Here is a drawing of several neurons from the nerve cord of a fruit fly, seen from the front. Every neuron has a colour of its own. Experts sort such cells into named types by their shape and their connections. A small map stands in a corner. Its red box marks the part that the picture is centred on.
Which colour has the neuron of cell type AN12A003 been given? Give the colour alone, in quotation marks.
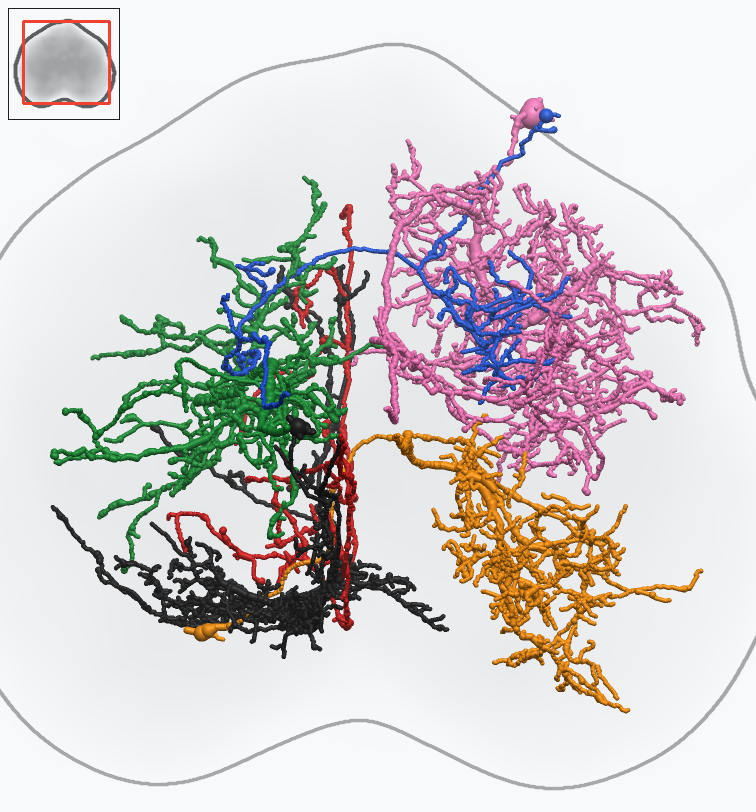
"pink"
